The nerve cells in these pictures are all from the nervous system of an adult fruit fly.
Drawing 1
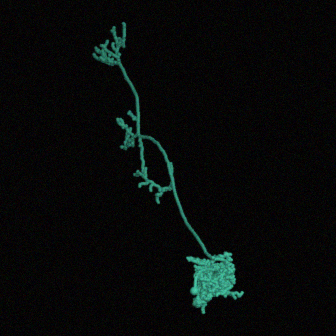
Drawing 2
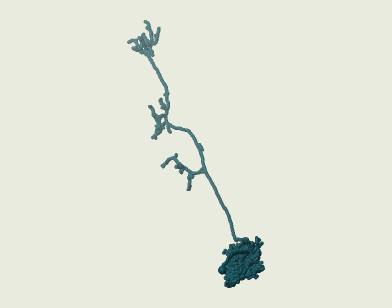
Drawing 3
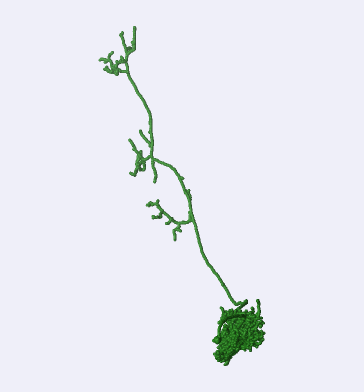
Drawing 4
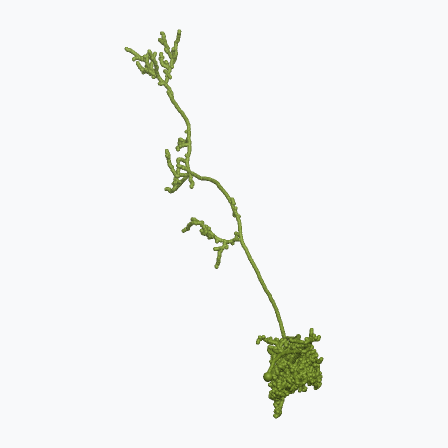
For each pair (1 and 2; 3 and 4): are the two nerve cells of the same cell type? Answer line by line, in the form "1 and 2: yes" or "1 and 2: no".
1 and 2: yes
3 and 4: yes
